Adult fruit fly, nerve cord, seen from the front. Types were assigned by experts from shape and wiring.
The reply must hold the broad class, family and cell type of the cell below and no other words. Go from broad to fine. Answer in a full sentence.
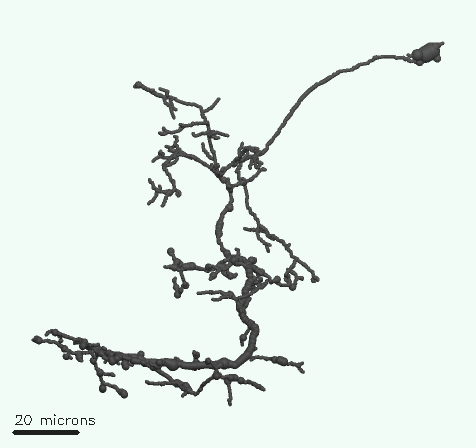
A nerve-cord intrinsic neuron of hemilineage 09A, type IN09A019.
